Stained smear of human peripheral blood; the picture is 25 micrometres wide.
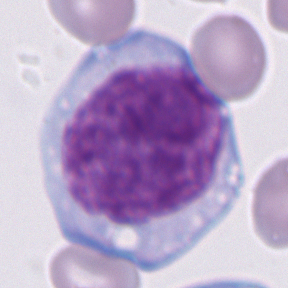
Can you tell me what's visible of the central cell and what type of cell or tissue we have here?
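The cell has an angular outline, its several fairly straight edges meeting at corners. Its cytoplasm is pale blue, and no granules can be seen in it. A red cell presses against its upper right edge. The cell is a myeloblast.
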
